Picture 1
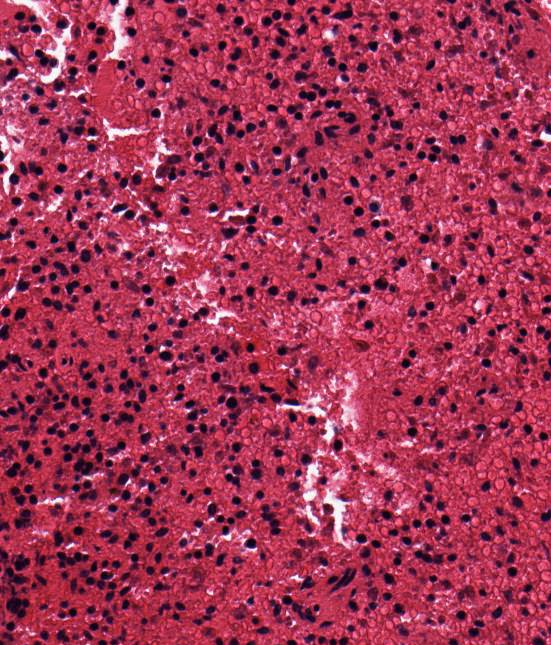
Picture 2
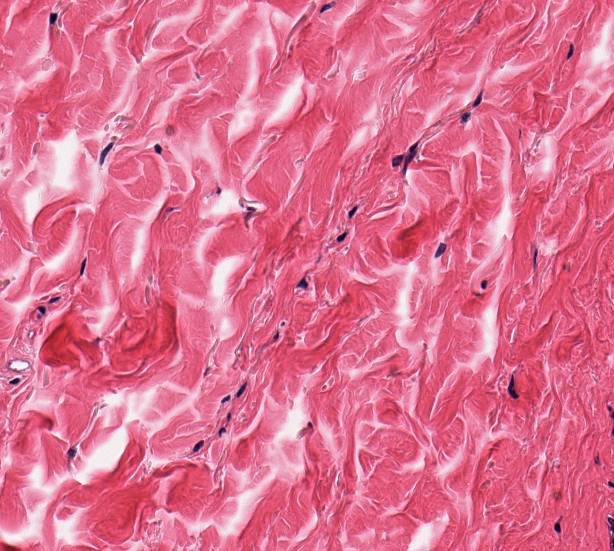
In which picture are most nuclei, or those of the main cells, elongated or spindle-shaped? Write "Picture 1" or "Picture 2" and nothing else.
Picture 2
